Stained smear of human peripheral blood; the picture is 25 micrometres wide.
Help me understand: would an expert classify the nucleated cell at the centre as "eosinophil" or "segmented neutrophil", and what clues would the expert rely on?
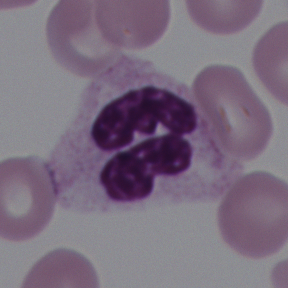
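Segmented neutrophil, not eosinophil. Deciding point, the granules: the cytoplasm holds fine, faint violet-pink granules.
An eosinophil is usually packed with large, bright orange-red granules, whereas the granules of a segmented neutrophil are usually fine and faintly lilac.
The fine, faint granules in this cell side with the segmented neutrophil. Also seen: abundant pale pinkish-lilac cytoplasm, dark purple coarsely clumped chromatin, and a nucleus of two curved lobes lying one above the other, separated by a narrow cleft.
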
